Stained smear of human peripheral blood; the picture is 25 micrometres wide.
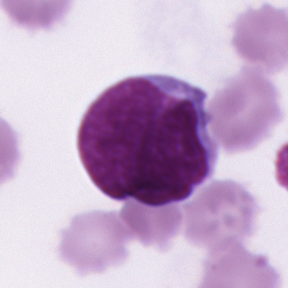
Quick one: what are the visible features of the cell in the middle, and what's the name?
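Dark purple, finely stippled chromatin runs throughout the nucleus, which is about 11 micrometres across. The cytoplasm forms a scant, pale greyish-blue rim, seen mainly at the upper right. It contains neither granules nor vacuoles. This cell is a myeloblast.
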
